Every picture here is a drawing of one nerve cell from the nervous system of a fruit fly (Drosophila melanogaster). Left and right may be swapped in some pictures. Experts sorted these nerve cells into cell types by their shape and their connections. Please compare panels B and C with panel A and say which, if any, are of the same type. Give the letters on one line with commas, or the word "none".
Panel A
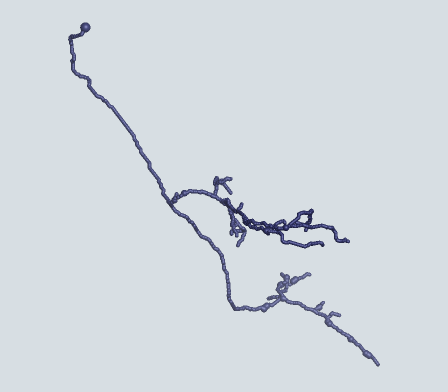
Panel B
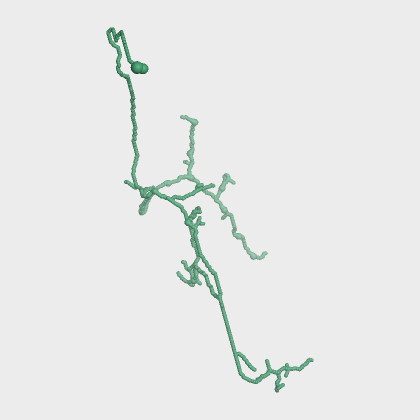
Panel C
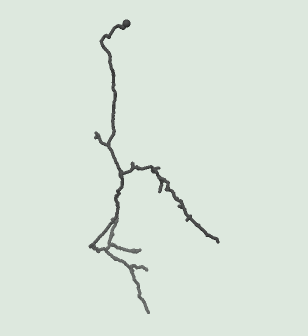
B, C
